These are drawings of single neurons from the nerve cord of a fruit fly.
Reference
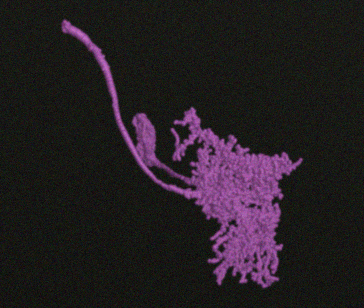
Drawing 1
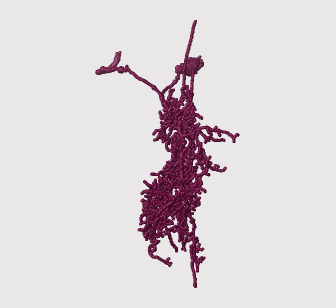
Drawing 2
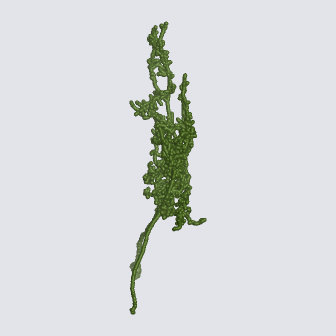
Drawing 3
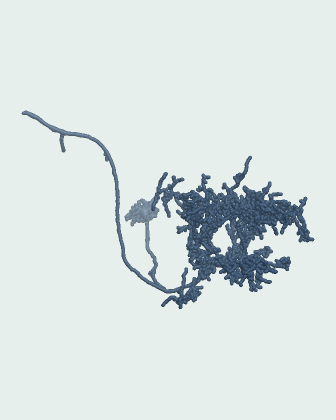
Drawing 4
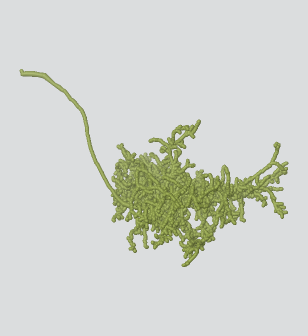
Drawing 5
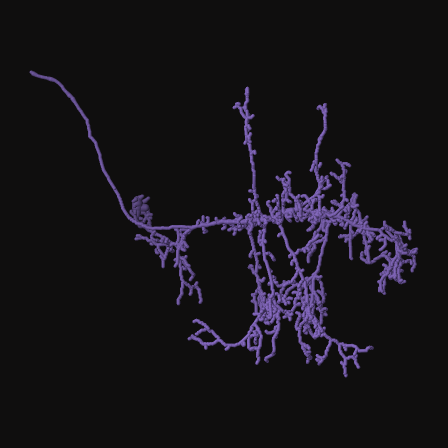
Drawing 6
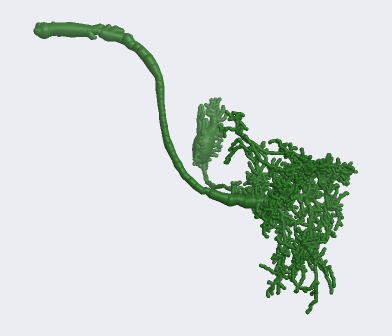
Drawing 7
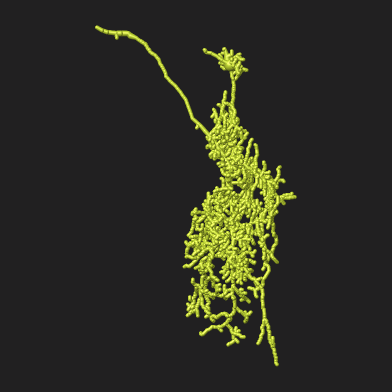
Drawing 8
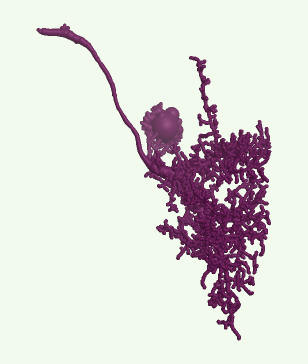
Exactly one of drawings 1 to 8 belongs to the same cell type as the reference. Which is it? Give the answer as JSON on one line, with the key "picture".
{"picture": 6}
